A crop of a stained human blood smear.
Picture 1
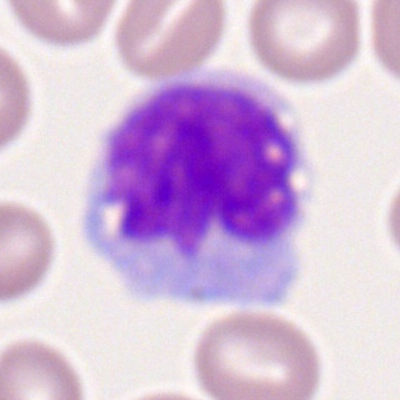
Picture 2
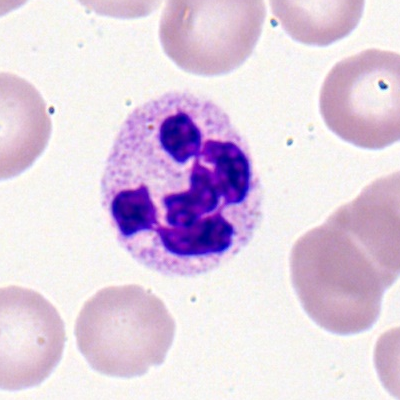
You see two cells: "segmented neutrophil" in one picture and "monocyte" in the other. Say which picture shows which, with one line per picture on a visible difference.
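Picture 1: monocyte. No distinct granules can be seen in the cytoplasm.
Picture 2: segmented neutrophil. The cytoplasm holds many fine lilac granules.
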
